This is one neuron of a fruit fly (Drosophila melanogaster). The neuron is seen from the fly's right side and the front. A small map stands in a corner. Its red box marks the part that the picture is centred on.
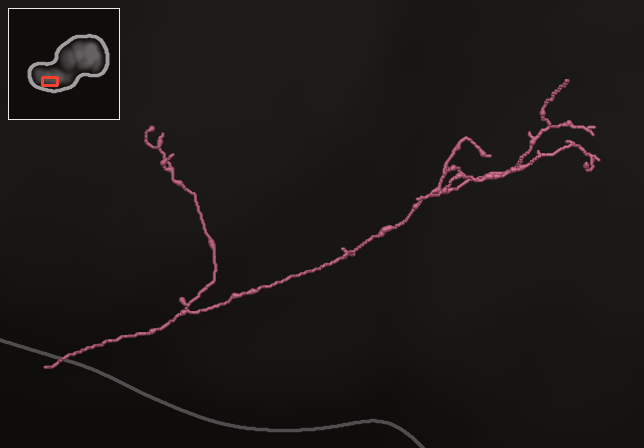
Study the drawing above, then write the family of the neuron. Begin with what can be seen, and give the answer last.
The drawing shows no cell body. In this view it is wider than it is tall. Its broad class is sensory neuron entering the nerve cord. Its family is called class mechanosensory proprioceptive.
